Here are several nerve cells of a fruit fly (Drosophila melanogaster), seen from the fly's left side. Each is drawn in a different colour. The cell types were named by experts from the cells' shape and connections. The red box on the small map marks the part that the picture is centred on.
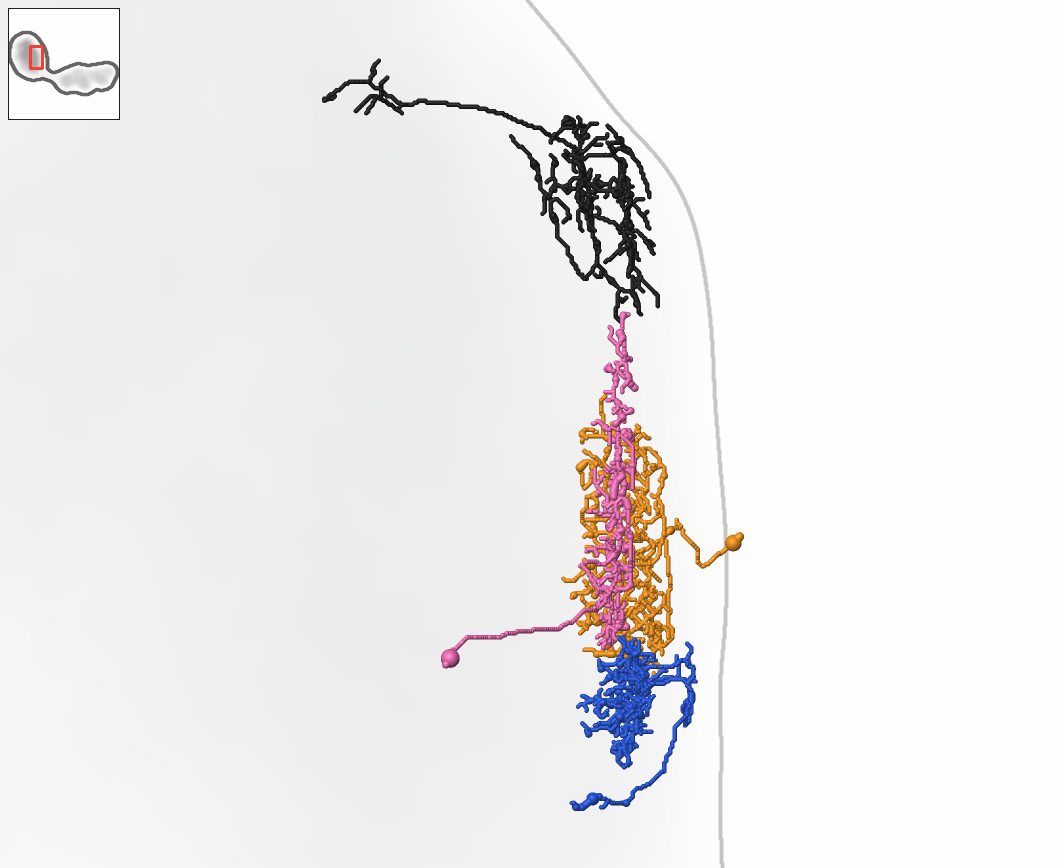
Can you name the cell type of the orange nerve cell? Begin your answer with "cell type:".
cell type: LPi3412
